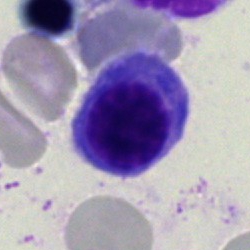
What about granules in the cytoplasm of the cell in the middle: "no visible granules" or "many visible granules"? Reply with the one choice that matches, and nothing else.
No visible granules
